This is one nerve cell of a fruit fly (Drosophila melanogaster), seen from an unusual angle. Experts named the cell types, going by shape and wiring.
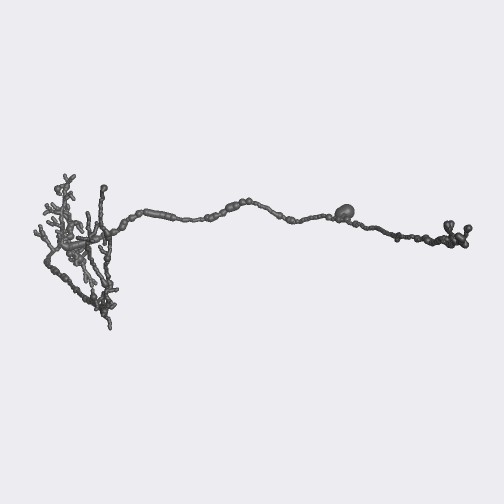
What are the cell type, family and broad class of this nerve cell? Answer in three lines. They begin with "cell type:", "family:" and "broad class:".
cell type: LLPC2
family: LLPC
broad class: visual projection neuron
